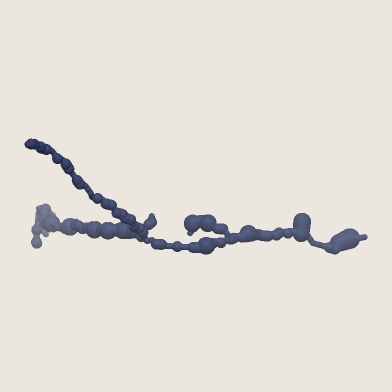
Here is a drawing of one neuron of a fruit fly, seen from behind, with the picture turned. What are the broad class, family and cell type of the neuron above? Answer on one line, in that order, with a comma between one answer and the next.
sensory neuron entering the nerve cord, class mechanosensory tactile, SNta45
